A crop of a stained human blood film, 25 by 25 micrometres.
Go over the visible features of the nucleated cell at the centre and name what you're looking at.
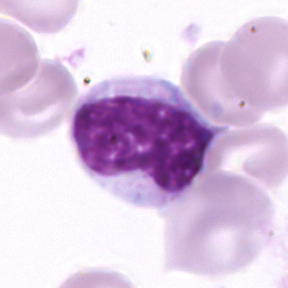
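Start with the nucleus: it stretches out from left to right. Follow its lower edge and you will find a shallow indentation that gives it a bean shape. Its chromatin is dark purple and mottled, broken by small pale gaps. Around it, the cytoplasm is a pale greyish blue. This is a metamyelocyte.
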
